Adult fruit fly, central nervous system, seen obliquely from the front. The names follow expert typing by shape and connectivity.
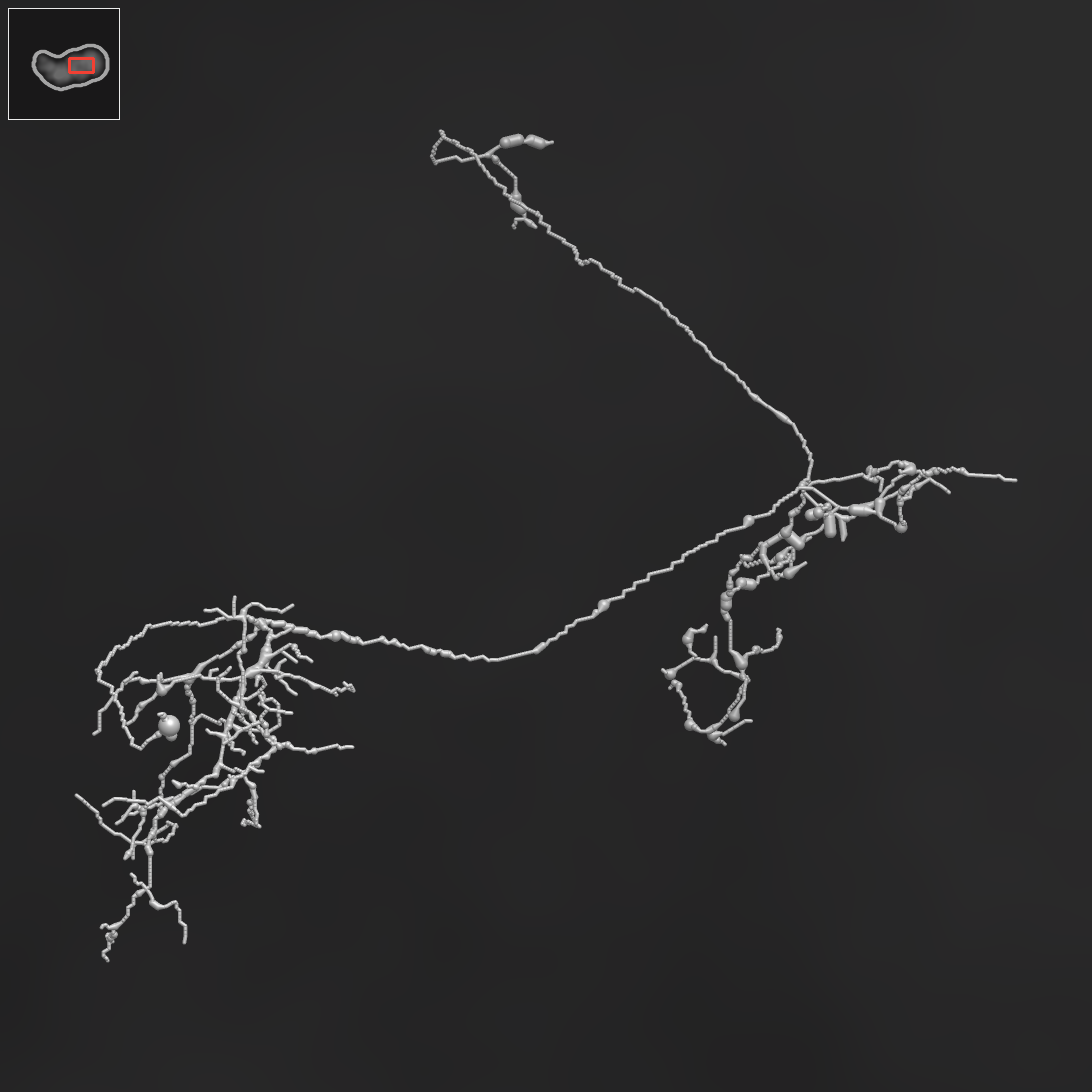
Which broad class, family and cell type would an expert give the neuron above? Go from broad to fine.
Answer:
central-brain intrinsic neuron; hemilineage AOTUv3_ventral; LAL090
